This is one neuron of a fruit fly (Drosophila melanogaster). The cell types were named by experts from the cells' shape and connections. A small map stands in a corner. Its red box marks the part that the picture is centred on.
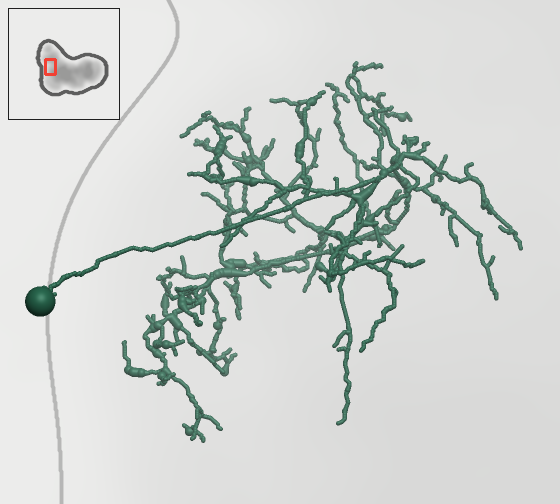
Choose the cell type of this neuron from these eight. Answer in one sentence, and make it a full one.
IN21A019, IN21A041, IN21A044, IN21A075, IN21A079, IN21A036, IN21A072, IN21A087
This neuron belongs to the cell type IN21A075.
